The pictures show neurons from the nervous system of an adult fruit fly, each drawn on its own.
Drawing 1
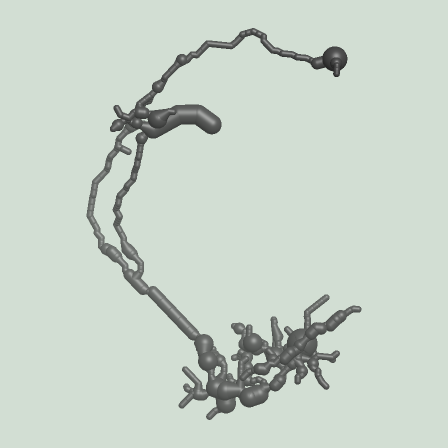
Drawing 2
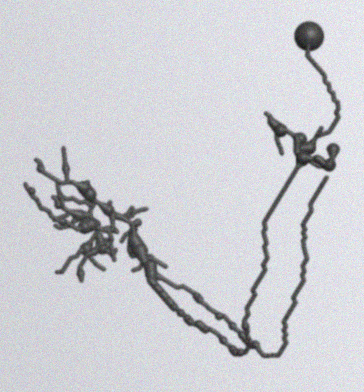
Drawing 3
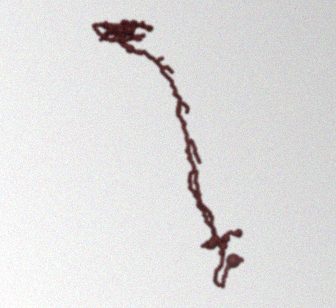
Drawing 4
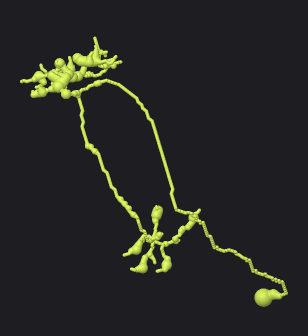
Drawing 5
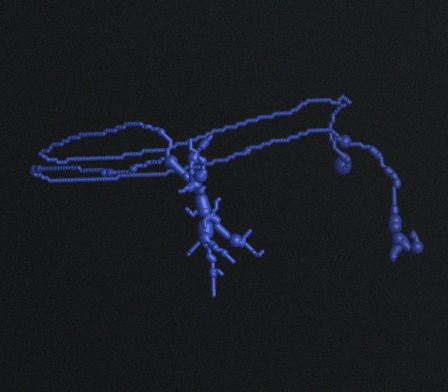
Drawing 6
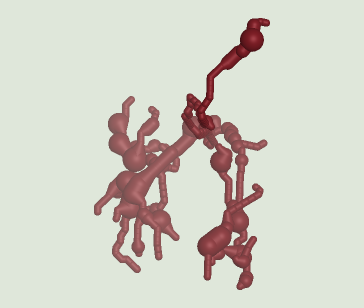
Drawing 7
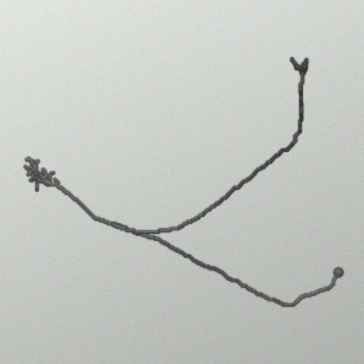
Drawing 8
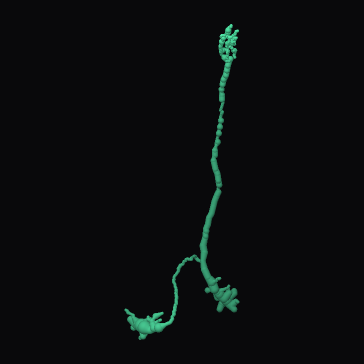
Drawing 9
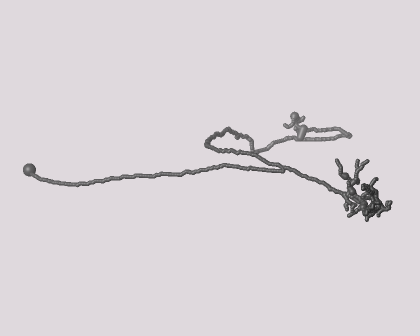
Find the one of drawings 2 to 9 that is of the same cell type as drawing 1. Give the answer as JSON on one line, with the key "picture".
{"picture": 2}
